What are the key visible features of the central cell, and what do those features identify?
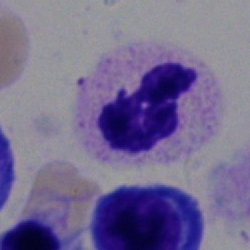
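Nucleus irregular, elongated, lying diagonally from lower left to upper right. Chromatin dense, dark purple. Cytoplasm plentiful, pale pinkish-lilac, with fine purplish-pink granules scattered throughout. Segmented neutrophil.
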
